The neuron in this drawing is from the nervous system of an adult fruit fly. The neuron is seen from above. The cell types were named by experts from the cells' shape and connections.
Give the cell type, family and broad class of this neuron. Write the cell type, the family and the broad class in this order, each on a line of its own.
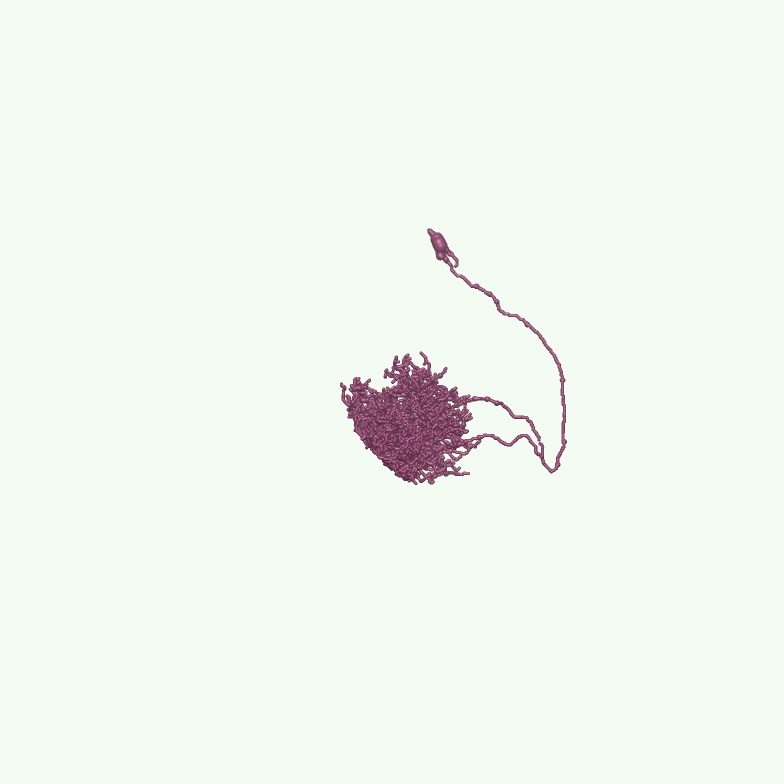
Li30
Li
optic-lobe intrinsic neuron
